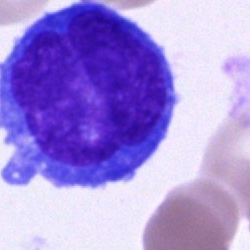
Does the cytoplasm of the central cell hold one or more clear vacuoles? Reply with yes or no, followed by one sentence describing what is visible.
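Yes. A small clear vacuole sits in the lower-left projection.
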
